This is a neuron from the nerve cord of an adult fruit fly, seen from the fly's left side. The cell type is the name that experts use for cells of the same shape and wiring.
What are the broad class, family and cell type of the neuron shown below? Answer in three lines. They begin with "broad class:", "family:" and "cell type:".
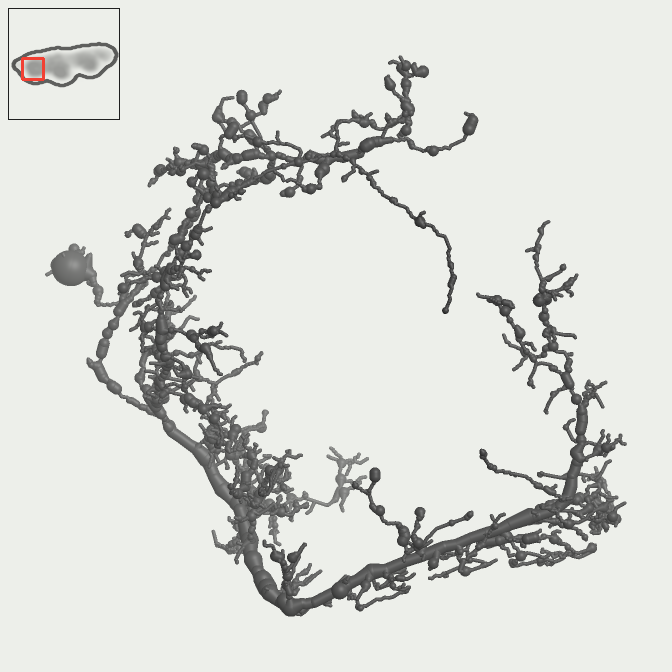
broad class: nerve-cord intrinsic neuron
family: hemilineage 08A
cell type: IN08A010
